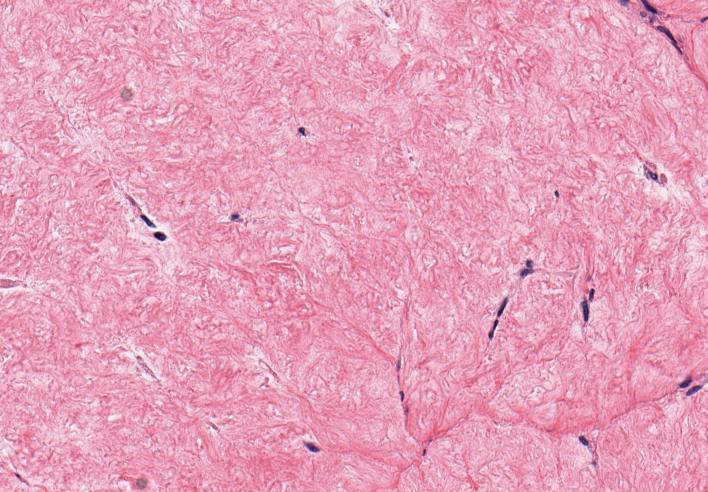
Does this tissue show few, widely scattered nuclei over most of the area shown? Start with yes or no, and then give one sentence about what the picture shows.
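Yes. Cells are sparse and lie singly, scattered widely through the collagen.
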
